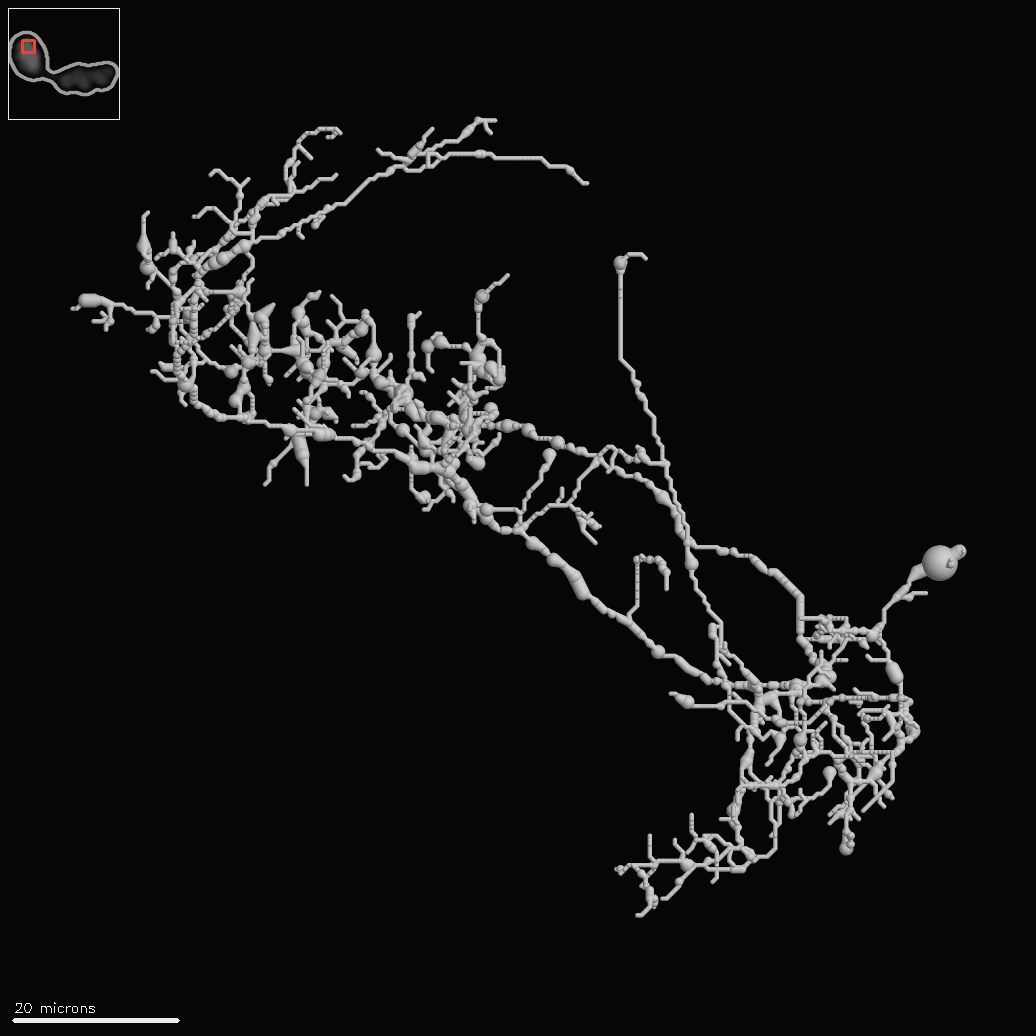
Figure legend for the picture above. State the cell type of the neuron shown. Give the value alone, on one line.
SMP313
